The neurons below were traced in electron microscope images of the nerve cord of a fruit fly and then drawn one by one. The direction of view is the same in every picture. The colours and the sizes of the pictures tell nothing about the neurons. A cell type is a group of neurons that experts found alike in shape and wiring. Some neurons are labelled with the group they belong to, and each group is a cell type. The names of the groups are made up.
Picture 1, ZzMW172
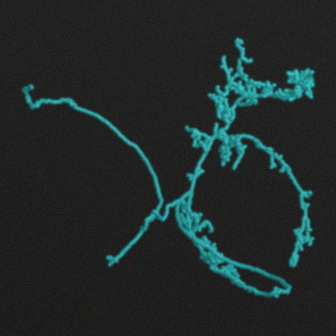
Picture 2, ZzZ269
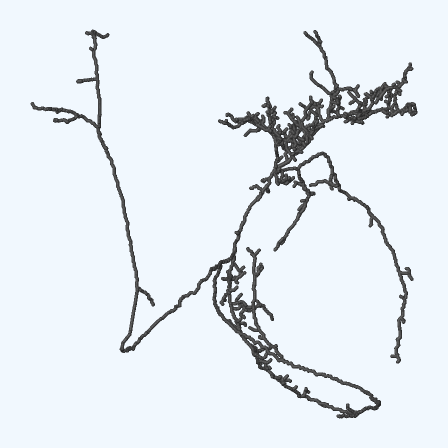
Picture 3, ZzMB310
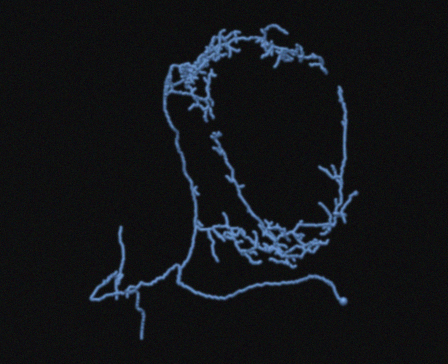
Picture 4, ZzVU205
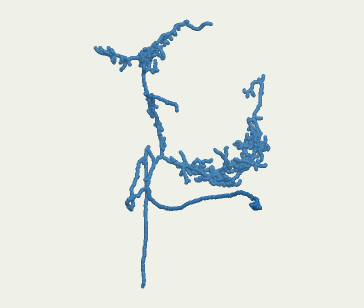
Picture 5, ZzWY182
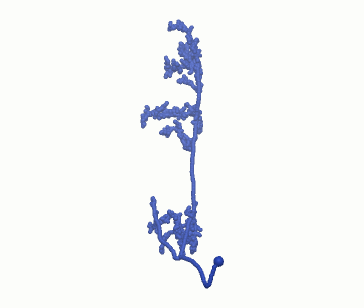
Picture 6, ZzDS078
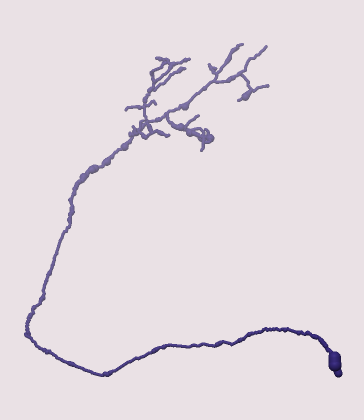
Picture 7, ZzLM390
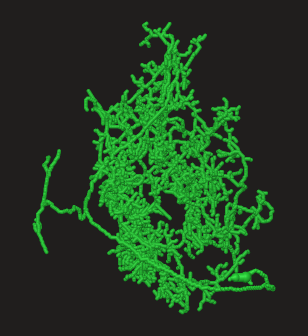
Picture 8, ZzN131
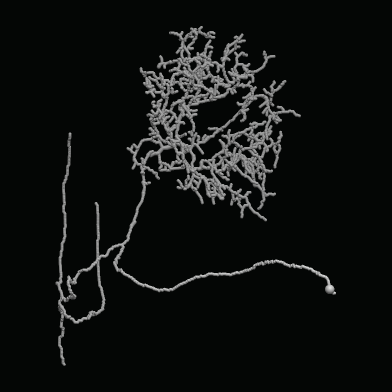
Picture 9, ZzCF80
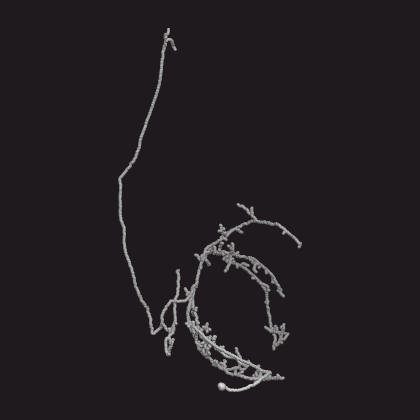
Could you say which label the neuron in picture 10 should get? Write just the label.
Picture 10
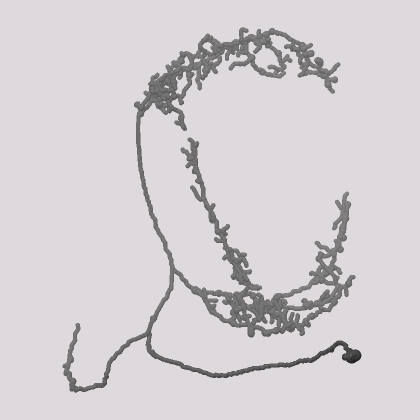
ZzMB310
